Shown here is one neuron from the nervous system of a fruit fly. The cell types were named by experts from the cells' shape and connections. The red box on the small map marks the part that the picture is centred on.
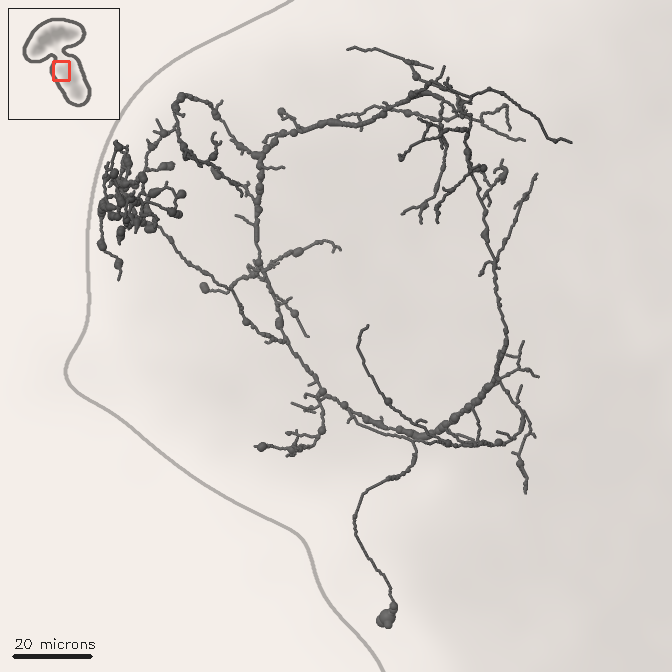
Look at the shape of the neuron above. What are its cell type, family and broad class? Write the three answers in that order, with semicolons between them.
IN03A069; hemilineage 03A; nerve-cord intrinsic neuron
